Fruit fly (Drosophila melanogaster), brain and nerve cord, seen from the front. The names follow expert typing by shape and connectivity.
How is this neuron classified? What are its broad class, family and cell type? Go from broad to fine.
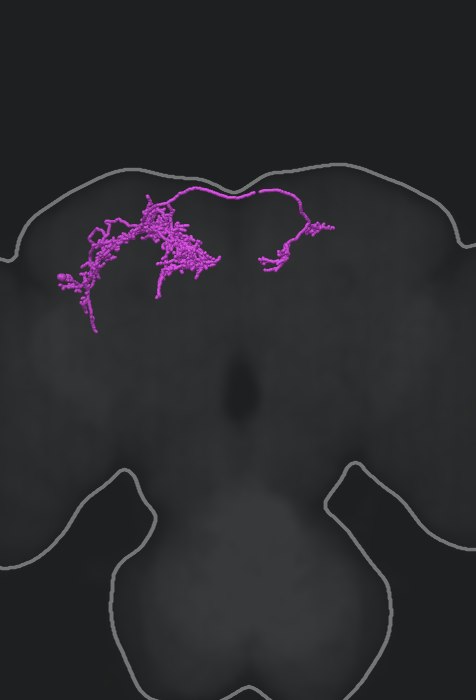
central-brain intrinsic neuron; LHPV; LHPV4m1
